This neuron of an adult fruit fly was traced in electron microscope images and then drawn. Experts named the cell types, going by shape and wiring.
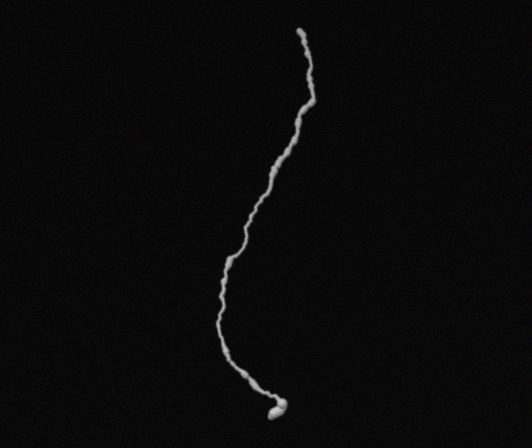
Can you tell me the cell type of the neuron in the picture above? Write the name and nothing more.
R7d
